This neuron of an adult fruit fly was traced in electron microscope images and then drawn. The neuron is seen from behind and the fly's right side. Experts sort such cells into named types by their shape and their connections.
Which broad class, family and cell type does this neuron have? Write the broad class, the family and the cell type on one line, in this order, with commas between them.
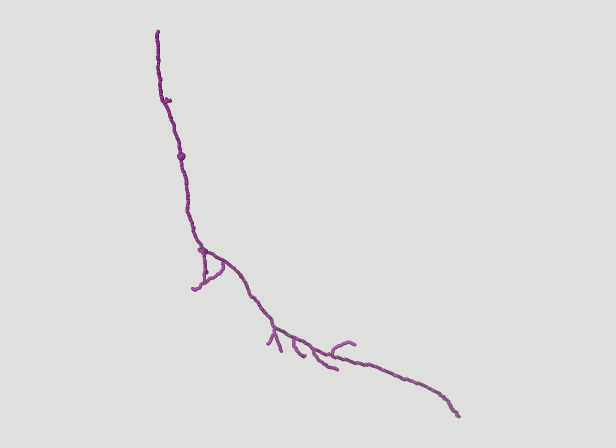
sensory neuron entering the nerve cord, class mechanosensory proprioceptive, SNpp20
